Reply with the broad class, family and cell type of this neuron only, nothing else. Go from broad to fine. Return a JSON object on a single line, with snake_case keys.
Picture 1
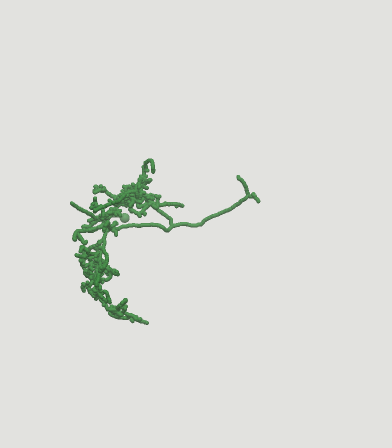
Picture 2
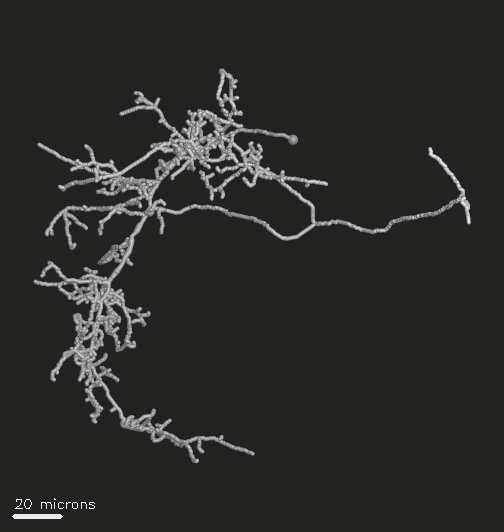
{"broad_class": "central-brain intrinsic neuron", "family": "hemilineage VLPl&p2_posterior", "cell_type": "PVLP123"}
